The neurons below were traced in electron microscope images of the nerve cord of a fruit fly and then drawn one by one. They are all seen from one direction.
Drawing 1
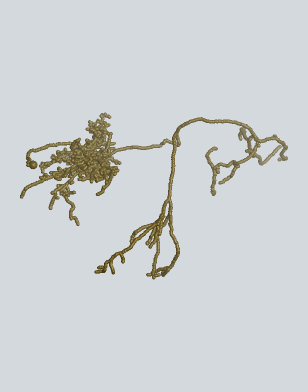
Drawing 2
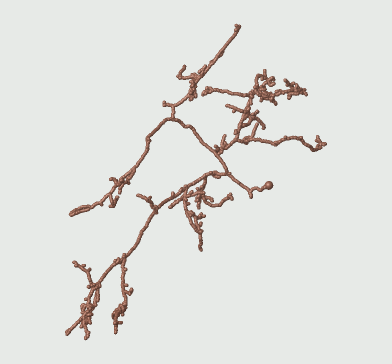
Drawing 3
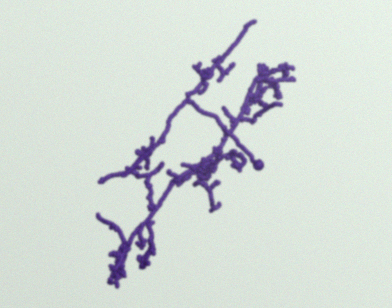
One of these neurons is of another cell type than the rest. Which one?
1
